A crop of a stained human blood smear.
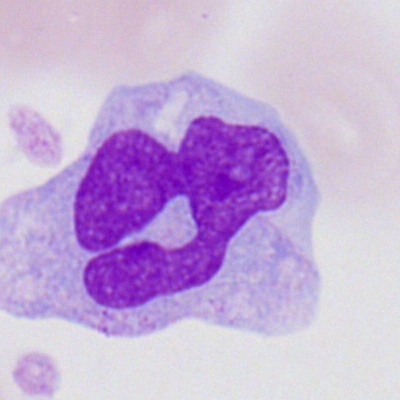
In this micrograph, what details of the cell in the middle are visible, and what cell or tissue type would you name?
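Taking each feature in turn: the outline is irregular and angular, with broad bulges instead of a smooth circle. The nucleus is folded into a curved, horseshoe-like shape that wraps around a central pale area. The cytoplasm is pale grey-blue. Fine, faint pinkish-purple granules like dust are scattered through it, clearest in its lower part. The cell is a monocyte.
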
